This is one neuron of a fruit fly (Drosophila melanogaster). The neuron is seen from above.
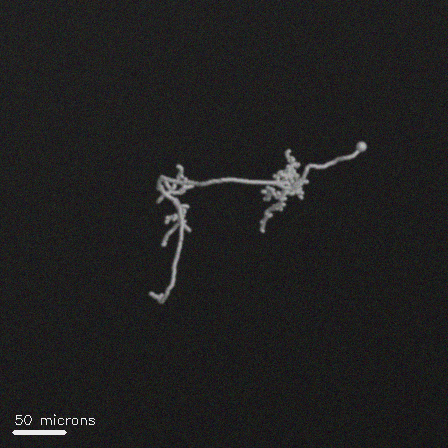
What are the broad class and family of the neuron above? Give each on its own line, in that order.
central-brain intrinsic neuron
hemilineage AOTUv3_ventral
